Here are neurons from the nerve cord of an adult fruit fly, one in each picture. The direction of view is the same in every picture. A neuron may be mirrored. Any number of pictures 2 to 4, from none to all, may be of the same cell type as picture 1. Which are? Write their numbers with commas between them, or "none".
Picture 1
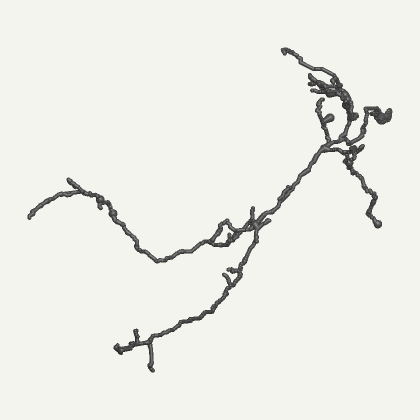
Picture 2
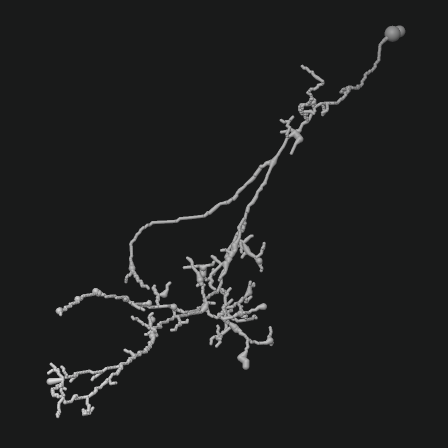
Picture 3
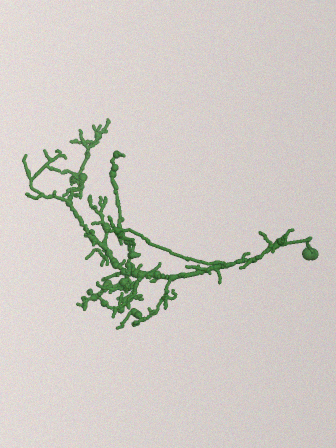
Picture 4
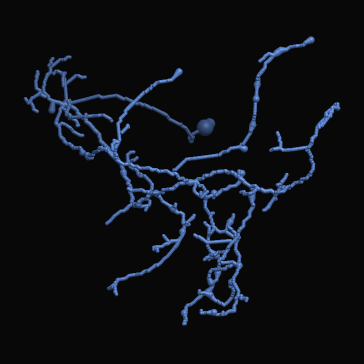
none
